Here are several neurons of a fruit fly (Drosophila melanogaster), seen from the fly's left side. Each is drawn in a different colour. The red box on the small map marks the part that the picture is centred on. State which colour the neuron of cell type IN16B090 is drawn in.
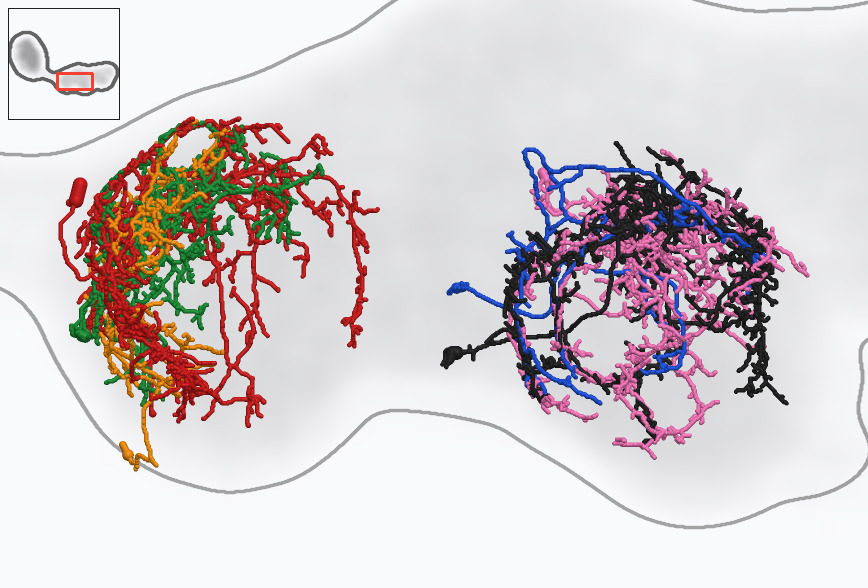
blue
